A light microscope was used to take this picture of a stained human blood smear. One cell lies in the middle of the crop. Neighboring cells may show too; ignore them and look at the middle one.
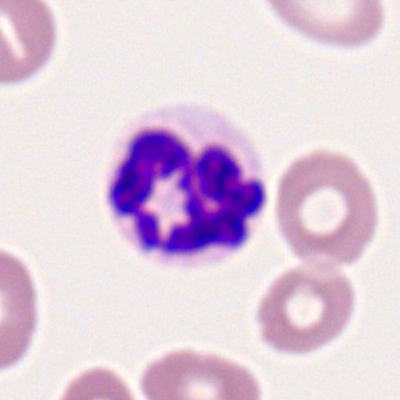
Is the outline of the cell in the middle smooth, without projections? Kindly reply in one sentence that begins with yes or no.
Yes, in outline this cell is smooth rather than rough.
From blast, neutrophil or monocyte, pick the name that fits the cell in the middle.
neutrophil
